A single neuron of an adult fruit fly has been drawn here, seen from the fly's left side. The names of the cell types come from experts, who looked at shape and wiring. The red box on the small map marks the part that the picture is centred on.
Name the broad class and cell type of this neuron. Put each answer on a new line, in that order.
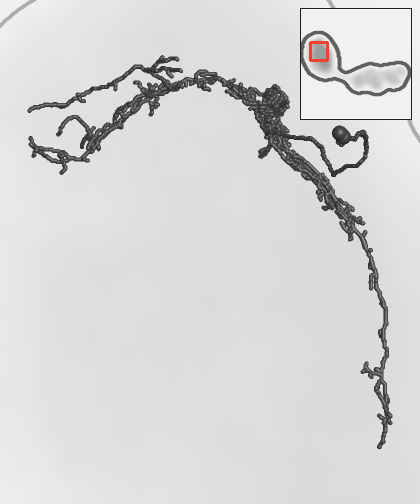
central-brain intrinsic neuron
ATL011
